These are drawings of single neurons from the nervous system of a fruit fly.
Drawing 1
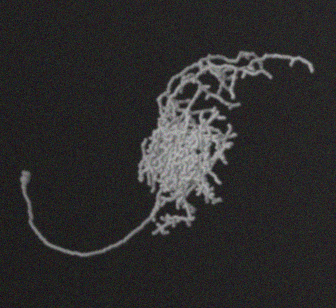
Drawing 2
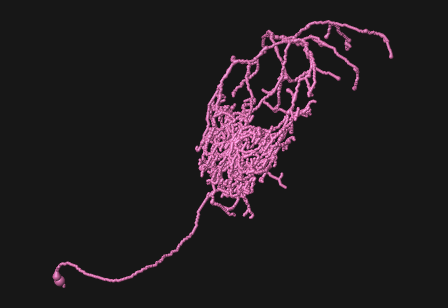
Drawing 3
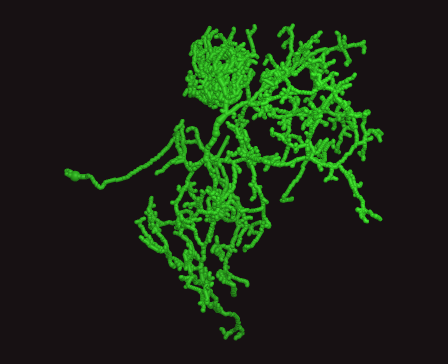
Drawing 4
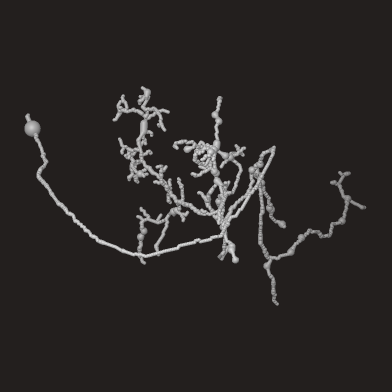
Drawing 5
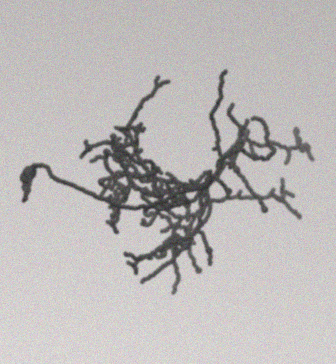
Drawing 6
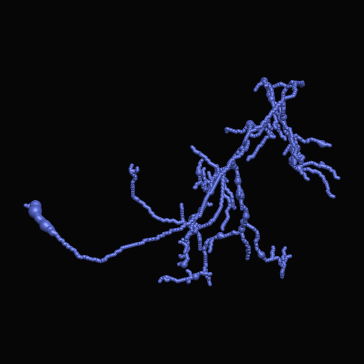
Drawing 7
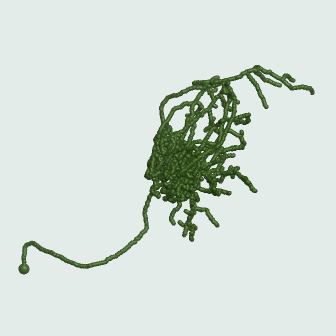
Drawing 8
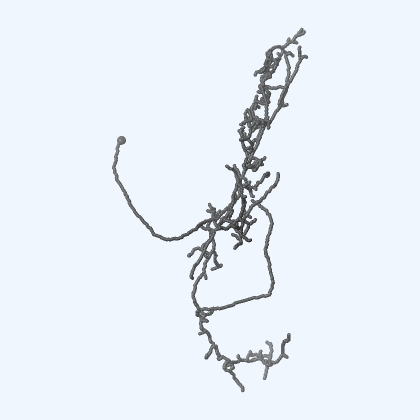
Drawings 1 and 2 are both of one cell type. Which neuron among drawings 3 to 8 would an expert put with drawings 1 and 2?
Drawing 7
